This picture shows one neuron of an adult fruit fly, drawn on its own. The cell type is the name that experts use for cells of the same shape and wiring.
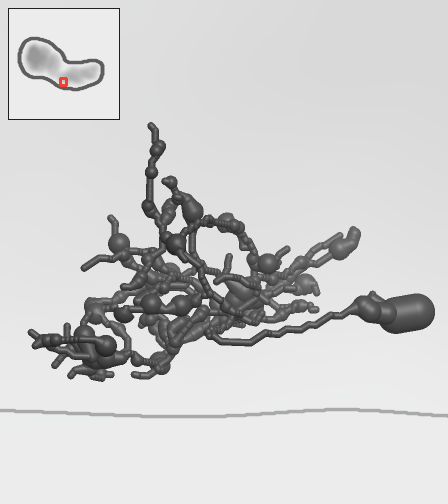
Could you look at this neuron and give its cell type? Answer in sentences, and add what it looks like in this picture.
It is of cell type IN01B099. It is a nerve-cord intrinsic neuron. The cell body can be seen on the right of the picture. The picture shows dozens of branch ends.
